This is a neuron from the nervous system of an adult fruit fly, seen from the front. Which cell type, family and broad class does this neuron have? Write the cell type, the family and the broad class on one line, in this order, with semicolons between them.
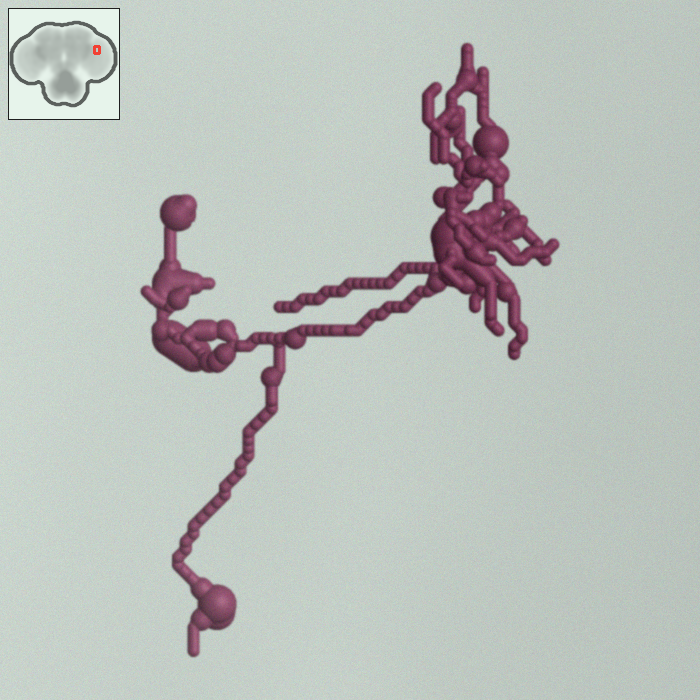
T4a; T; optic-lobe intrinsic neuron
